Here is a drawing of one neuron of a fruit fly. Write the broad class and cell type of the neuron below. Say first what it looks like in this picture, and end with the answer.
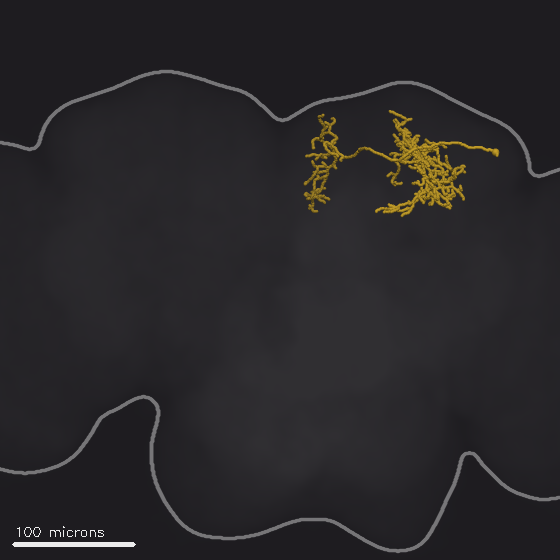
The cell body is at the upper right of the picture. By the scale bar it is about 160 microns wide in this view. Its broad class is central-brain intrinsic neuron. The cell type is SMP256.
